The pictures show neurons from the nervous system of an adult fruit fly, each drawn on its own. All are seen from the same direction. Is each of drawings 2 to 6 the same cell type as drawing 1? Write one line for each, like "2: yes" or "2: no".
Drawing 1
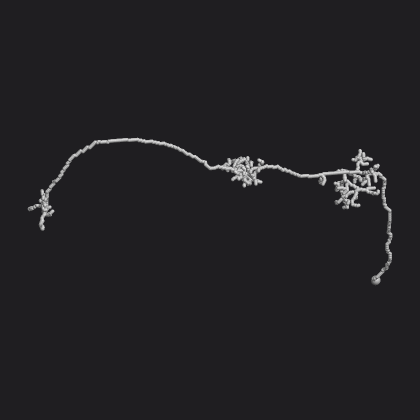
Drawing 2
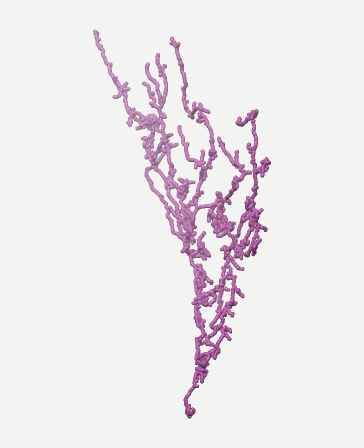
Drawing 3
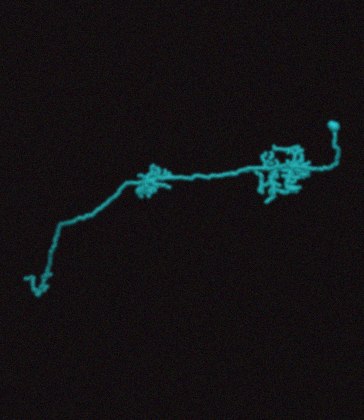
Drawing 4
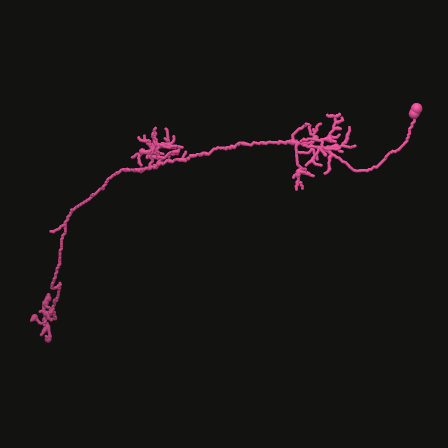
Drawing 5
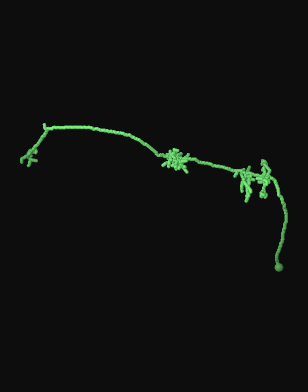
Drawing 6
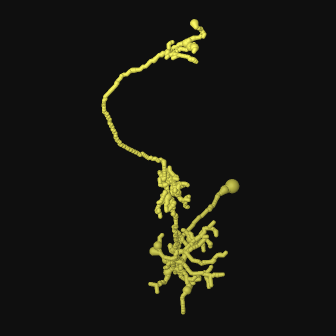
2: no
3: yes
4: yes
5: yes
6: yes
